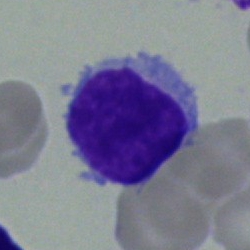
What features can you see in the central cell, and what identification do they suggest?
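Notice how much of the cell the nucleus takes up: it fills most of it, leaving only a narrow rim of cytoplasm. Follow that rim around and you'll find it widest along the upper right side. There's no distinct nucleolus in the nucleus, and the cytoplasm shows no granules. What you're looking at is a lymphocyte.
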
